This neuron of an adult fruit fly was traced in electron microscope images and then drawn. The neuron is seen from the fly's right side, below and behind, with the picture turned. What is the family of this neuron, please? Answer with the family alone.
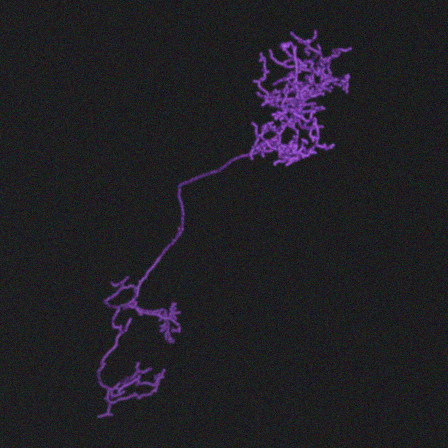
hemilineage 27X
